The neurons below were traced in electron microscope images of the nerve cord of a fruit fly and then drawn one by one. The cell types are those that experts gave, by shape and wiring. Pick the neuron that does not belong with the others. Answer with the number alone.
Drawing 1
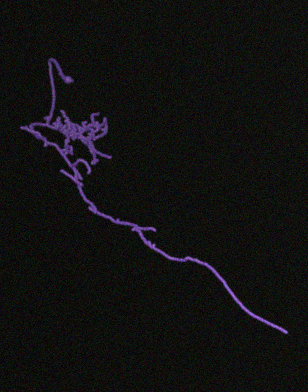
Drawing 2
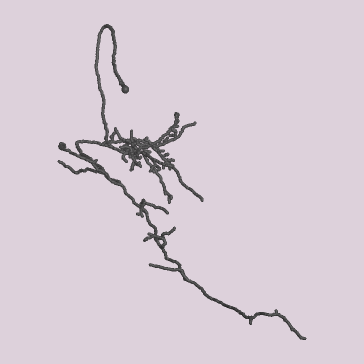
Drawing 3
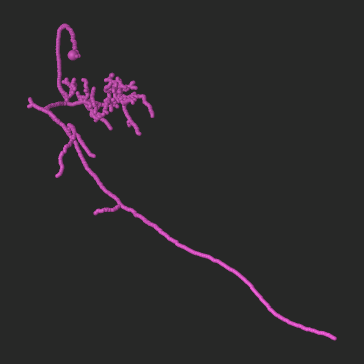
3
